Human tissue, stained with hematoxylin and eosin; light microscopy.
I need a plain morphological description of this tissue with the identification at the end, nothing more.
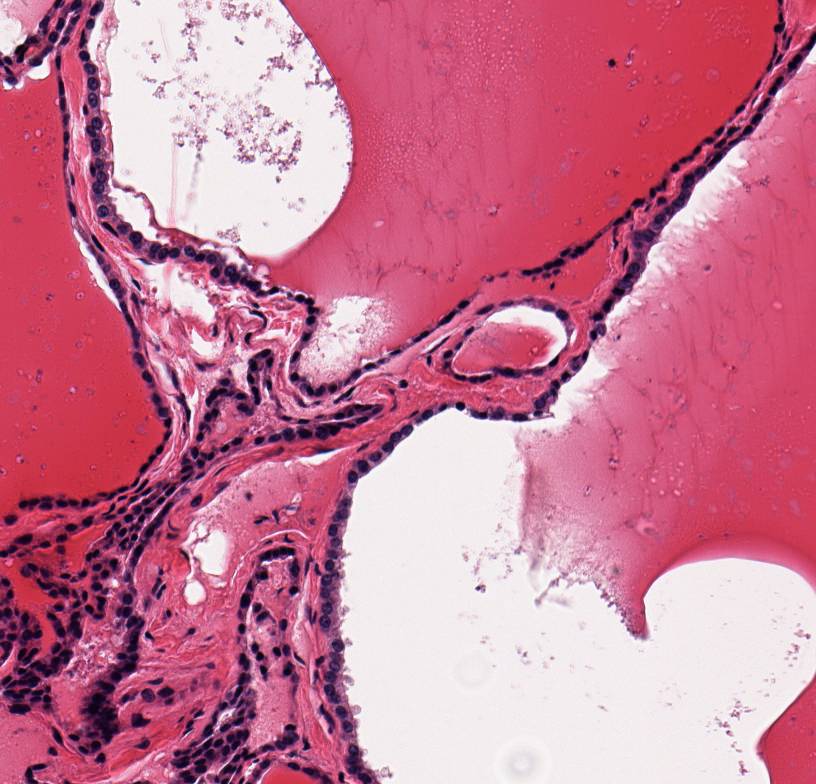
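Large spaces filled with smooth, uniform pink material occupy most of the field. A single layer of flattened to low cuboidal cells lines them. Cells crowd most at lower left, where spaces are small and nuclei close together. No fat cells are seen. This is thyroid.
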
